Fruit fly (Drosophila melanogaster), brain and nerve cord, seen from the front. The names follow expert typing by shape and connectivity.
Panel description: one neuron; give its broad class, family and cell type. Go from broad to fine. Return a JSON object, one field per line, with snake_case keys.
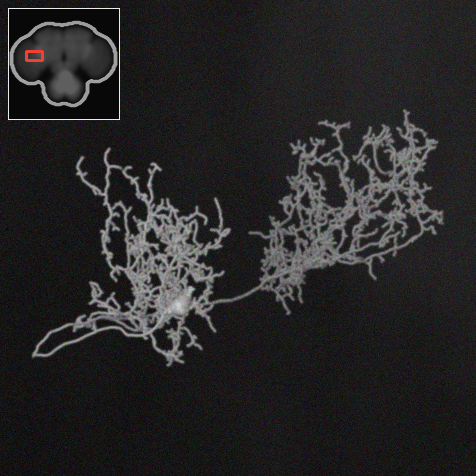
{
 "broad_class": "optic-lobe intrinsic neuron",
 "family": "TmY",
 "cell_type": "TmY15"
}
